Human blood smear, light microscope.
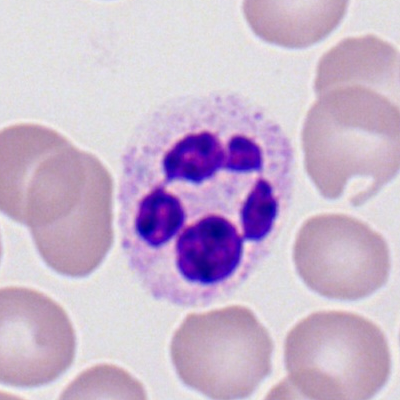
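Segmented neutrophil at the centre of the smear. Checked first, the outline is roundish and smooth, without projections. Next, the nucleus is divided into five separate lobes, arranged in a ring around a pale central area. Last, the cytoplasm is plentiful and pale pinkish-lilac.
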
